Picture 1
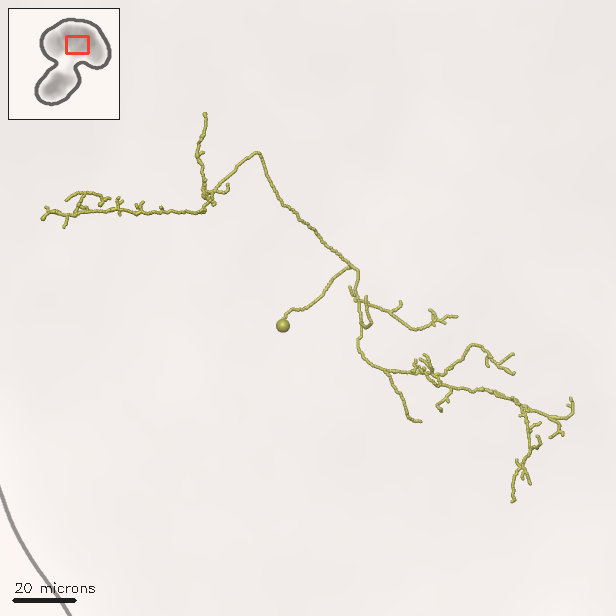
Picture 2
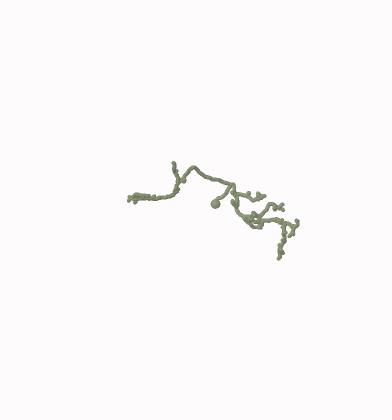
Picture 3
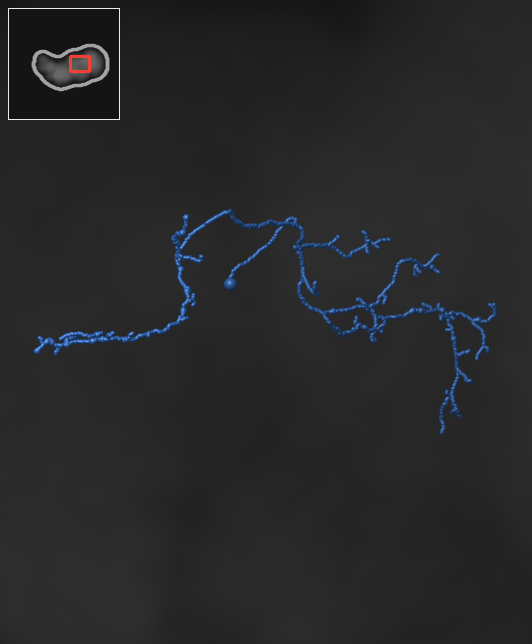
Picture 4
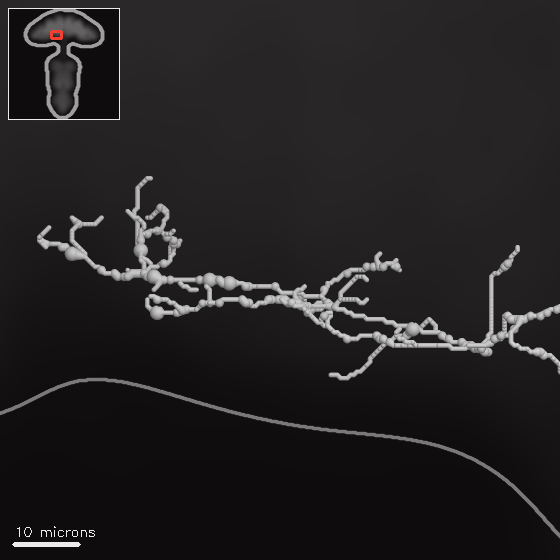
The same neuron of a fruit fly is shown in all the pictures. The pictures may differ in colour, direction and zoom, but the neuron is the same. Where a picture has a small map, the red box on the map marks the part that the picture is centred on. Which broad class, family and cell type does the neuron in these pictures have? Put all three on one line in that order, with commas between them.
central-brain intrinsic neuron, hemilineage DM6_posterior, CB1997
